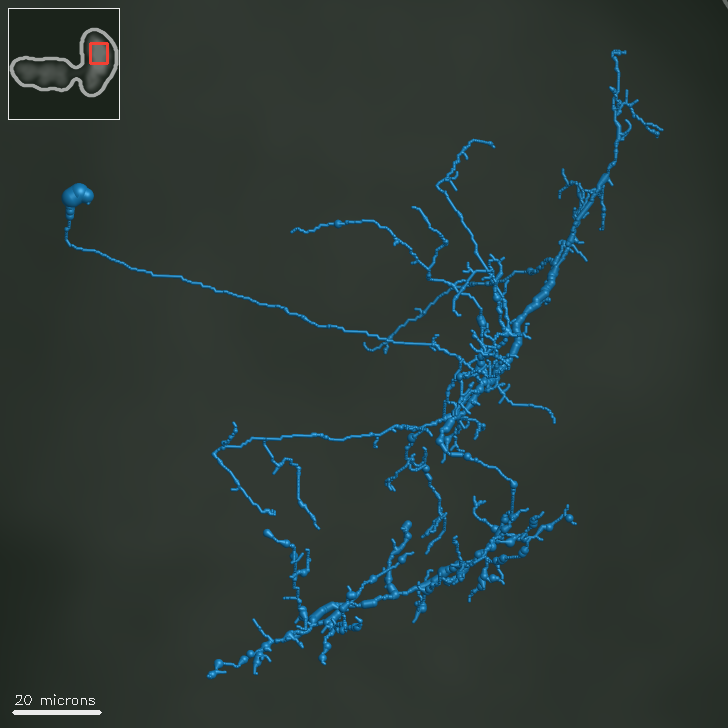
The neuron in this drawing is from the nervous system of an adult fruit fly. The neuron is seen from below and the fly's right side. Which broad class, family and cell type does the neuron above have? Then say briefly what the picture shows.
Its broad class is central-brain intrinsic neuron. The family is hemilineage SMPpv2_ventral. The cell type is LAL302m. It is in the brain and does not reach the nerve cord. The cell body can be seen at the upper left of the picture. By the scale bar it is about 150 microns tall in this view.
